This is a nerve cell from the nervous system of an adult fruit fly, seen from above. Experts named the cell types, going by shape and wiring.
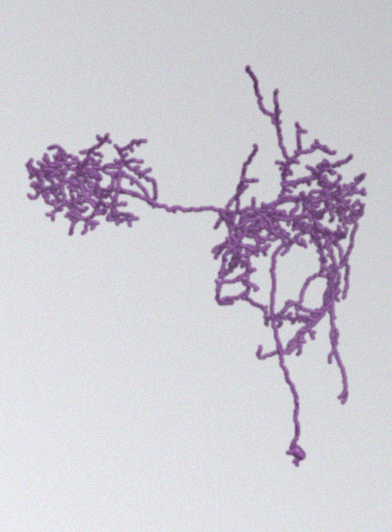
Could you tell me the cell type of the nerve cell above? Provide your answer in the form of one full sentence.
This nerve cell falls under the cell type LAL170.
